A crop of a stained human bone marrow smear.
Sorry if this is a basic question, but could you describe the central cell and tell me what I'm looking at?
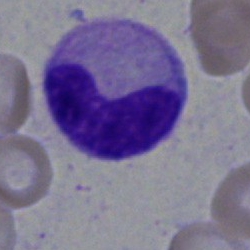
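Description: a round, smooth outline; a nucleus indented, with the notch facing upward; chromatin that stains dark purple and looks condensed; no visible nucleoli. Identification: band neutrophil.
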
